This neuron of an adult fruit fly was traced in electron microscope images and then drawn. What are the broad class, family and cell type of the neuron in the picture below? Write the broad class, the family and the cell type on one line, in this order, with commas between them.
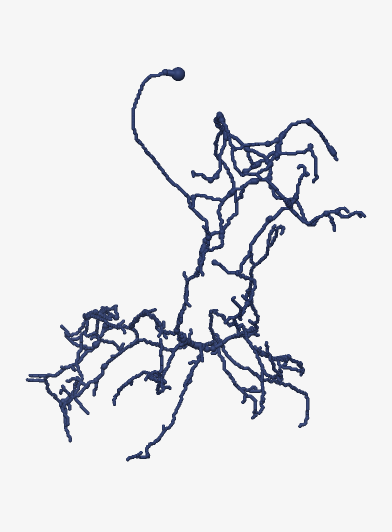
nerve-cord intrinsic neuron, hemilineage 23B, IN23B035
